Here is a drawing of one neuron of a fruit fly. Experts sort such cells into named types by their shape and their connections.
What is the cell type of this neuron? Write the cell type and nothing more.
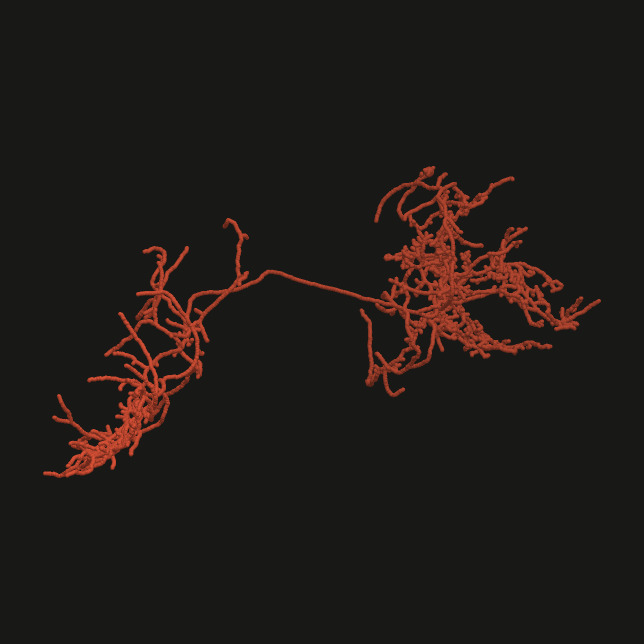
DNge136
